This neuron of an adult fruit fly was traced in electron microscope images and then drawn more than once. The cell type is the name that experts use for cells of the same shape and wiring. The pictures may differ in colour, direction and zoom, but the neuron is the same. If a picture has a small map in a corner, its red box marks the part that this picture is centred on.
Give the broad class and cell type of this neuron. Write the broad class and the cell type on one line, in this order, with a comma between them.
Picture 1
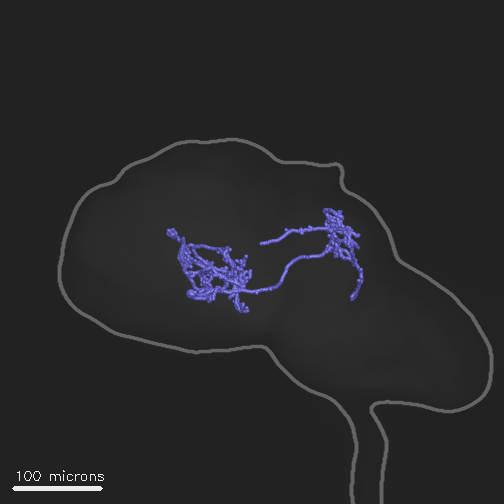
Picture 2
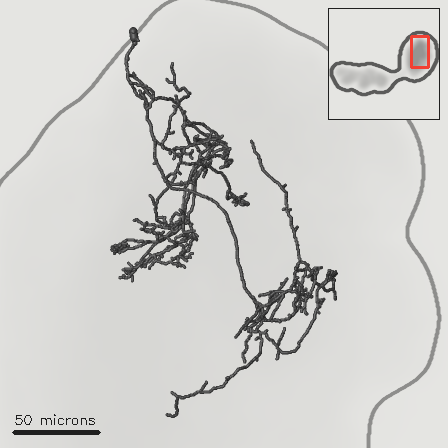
central-brain intrinsic neuron, IB115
